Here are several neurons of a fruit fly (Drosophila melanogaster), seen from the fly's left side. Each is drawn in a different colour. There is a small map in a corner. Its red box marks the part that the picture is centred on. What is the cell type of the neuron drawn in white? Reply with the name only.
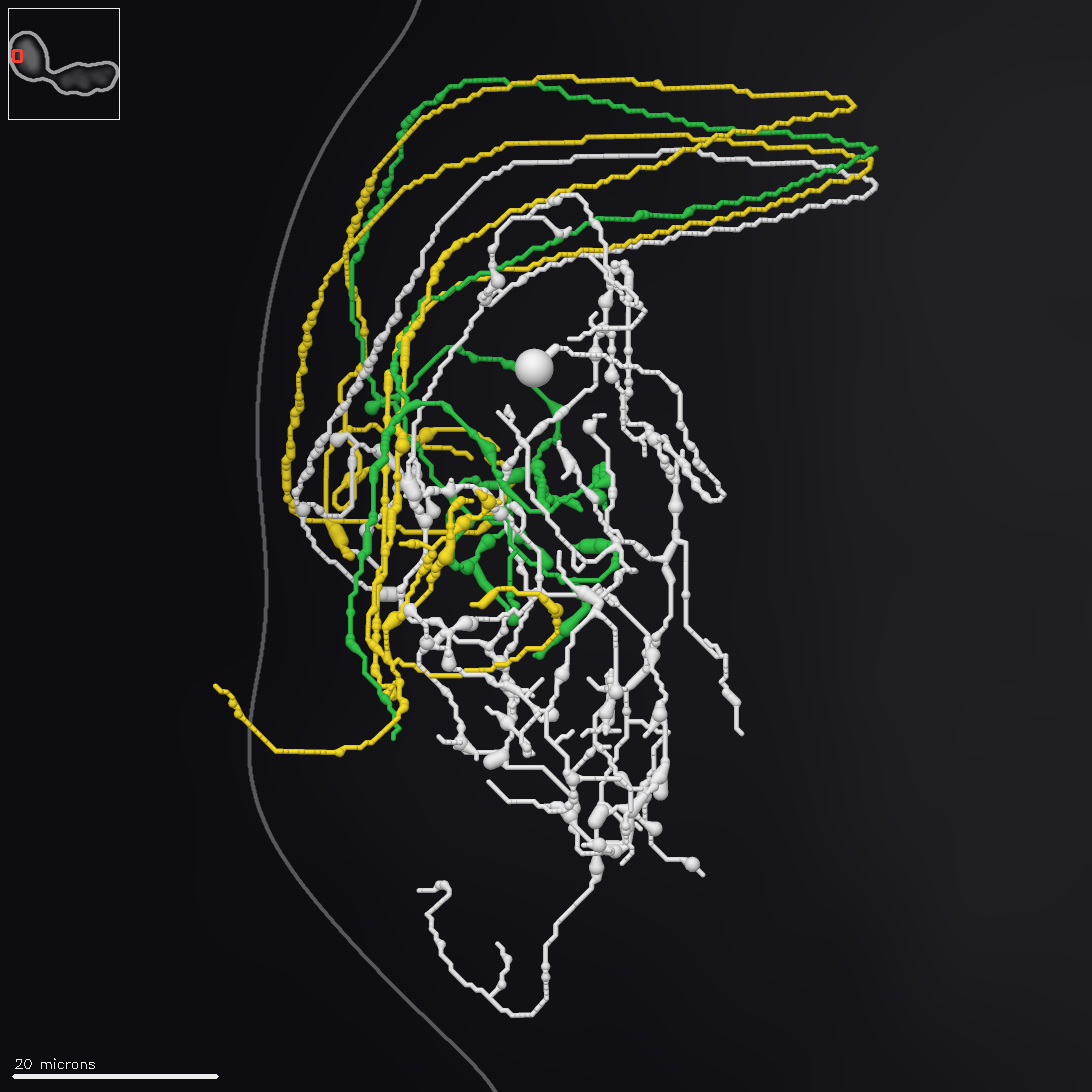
lLN9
